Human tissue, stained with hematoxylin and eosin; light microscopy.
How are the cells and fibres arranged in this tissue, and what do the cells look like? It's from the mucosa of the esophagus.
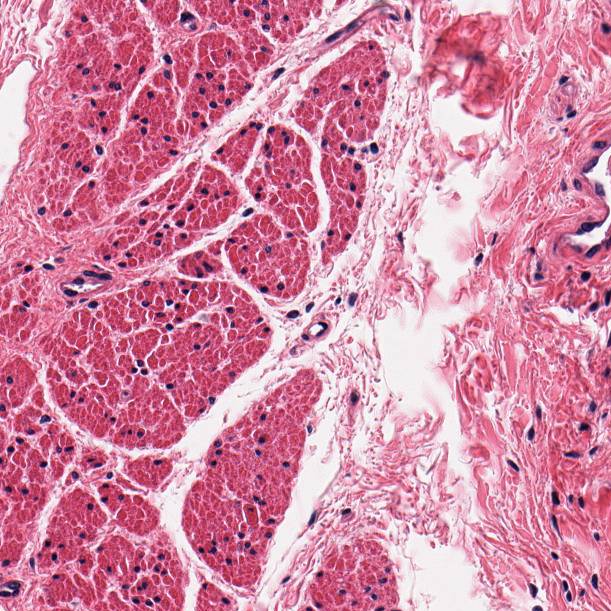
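Distribution: muscle bundles occupy the left two-thirds, looser connective tissue the right third. Plane of section: the smooth muscle cells are cut mostly in cross-section, as small rounded-polygonal profiles. Cells: deep-pink cytoplasm, with small dark nuclei scattered evenly through each fascicle. Septa: small thin-walled vessels run between the fascicles.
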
